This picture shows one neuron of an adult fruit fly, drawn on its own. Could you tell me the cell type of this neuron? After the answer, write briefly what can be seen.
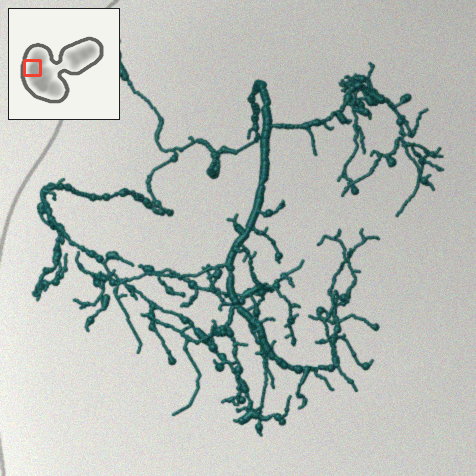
The cell type is SLP221. It is a central-brain intrinsic neuron. It lies in the brain. The picture shows dozens of branch ends.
